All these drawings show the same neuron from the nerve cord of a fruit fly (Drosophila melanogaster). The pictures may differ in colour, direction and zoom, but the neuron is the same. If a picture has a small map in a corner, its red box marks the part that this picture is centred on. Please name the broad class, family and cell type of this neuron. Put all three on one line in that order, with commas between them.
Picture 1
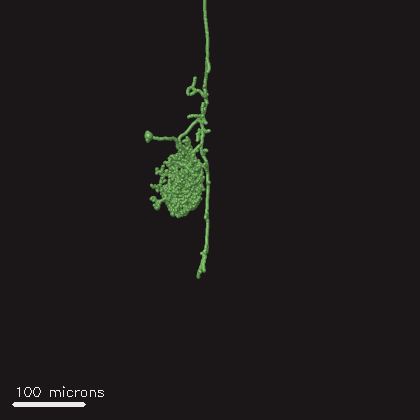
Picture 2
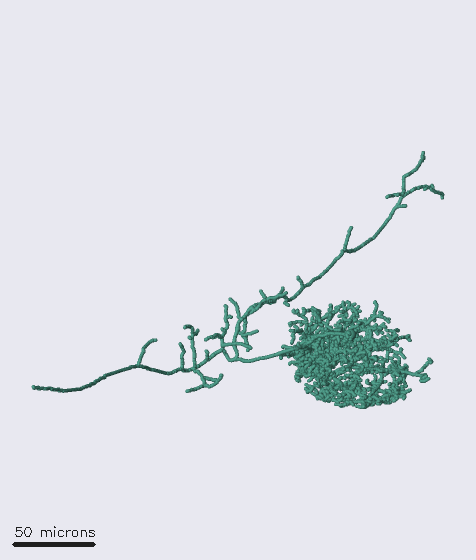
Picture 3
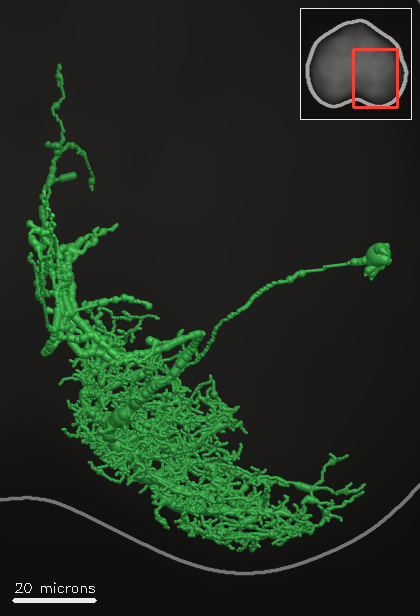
ascending neuron, hemilineage 17A, AN17A013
